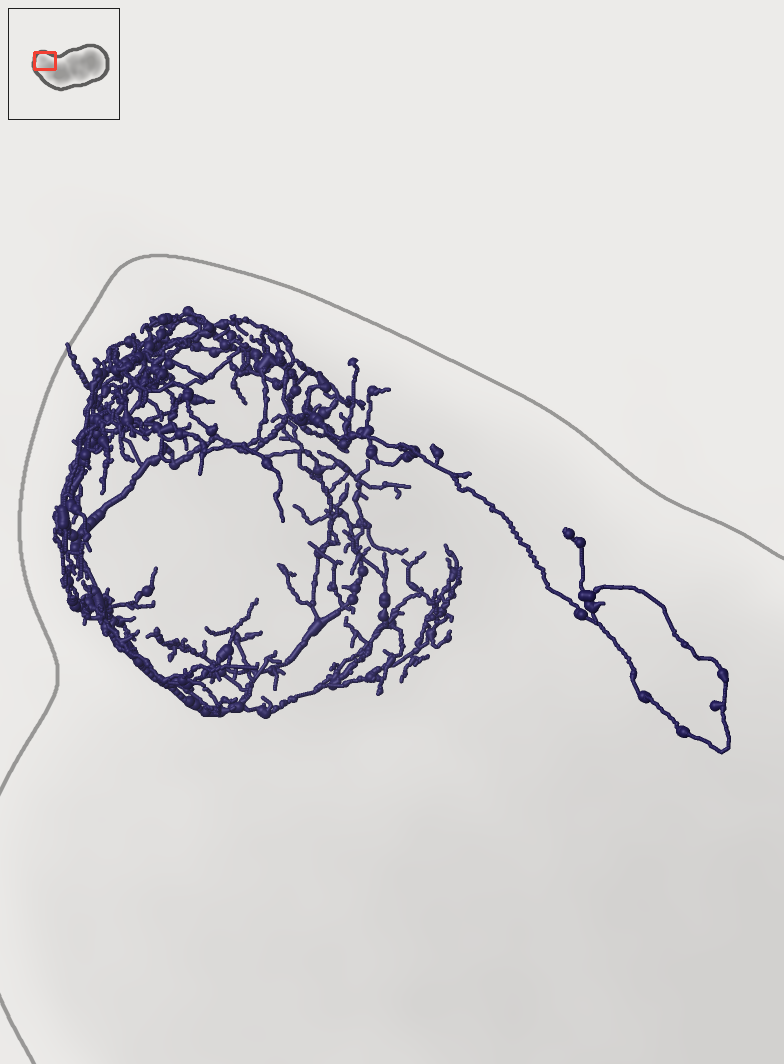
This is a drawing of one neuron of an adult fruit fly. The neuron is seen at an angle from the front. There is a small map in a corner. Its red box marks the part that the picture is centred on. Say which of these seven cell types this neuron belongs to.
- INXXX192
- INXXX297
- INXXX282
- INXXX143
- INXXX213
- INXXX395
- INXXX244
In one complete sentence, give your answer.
This neuron belongs to the cell type INXXX244.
